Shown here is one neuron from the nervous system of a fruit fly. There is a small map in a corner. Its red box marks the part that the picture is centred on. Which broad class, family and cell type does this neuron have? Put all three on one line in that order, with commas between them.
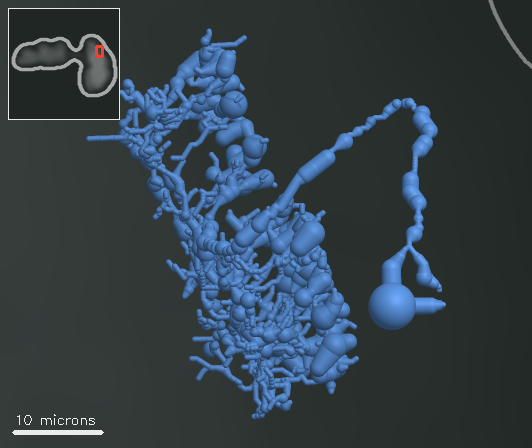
optic-lobe intrinsic neuron, Dm, Dm4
